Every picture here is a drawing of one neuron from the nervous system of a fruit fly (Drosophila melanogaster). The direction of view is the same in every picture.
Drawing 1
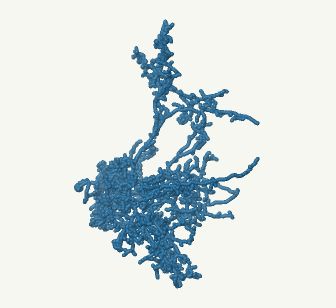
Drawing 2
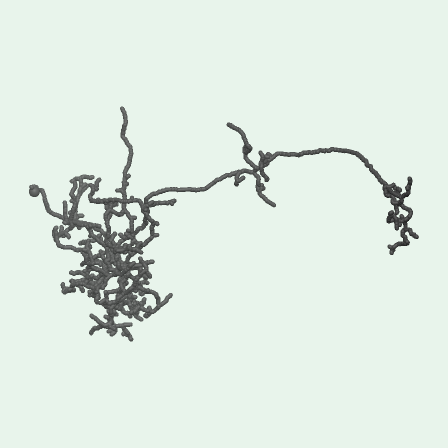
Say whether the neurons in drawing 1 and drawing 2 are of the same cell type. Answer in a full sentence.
They are of different cell types.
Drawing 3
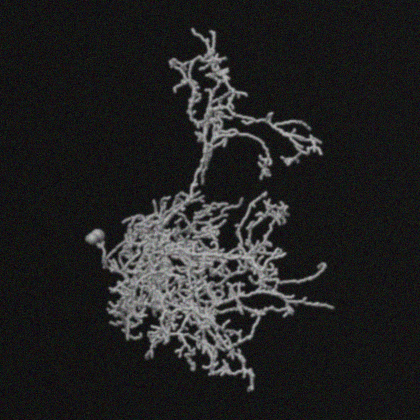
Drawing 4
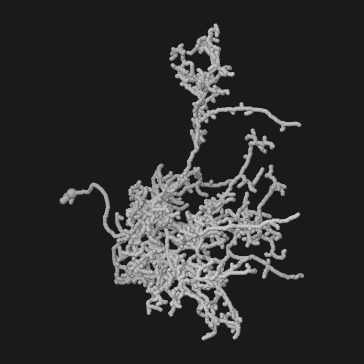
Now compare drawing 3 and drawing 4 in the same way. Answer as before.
They are of the same cell type.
